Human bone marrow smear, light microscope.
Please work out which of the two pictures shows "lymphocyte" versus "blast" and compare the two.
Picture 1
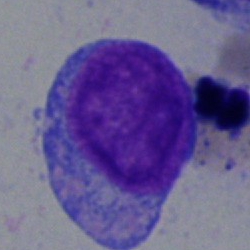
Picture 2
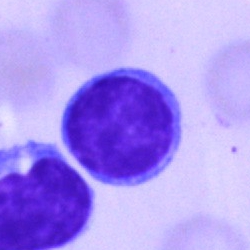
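If I go through them in order, the first picture shows the blast and the second the lymphocyte. Starting with the outlines: the blast is oval and narrows toward the bottom, while the lymphocyte is round and smooth. Then the chromatin, which in the blast is finely stippled rather than coarsely clumped, and in the lymphocyte is dark purple with faint paler mottling throughout.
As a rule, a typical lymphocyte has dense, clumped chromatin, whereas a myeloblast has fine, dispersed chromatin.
Now the cytoplasm: in the blast it is blue and forms a broad rim on the left and lower sides of a nucleus set off-centre toward the upper right, but in the lymphocyte it makes only a thin blue rim around the nucleus. Neither seems to have vacuoles, no distinct ones in the blast and none in the lymphocyte, where no granules are visible either. One more thing I notice is a dark purple clump touching the blast's right edge.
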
